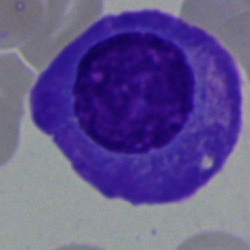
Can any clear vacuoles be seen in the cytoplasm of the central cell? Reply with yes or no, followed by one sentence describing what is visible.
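Yes. One small clear vacuole lies in the lower right cytoplasm.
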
